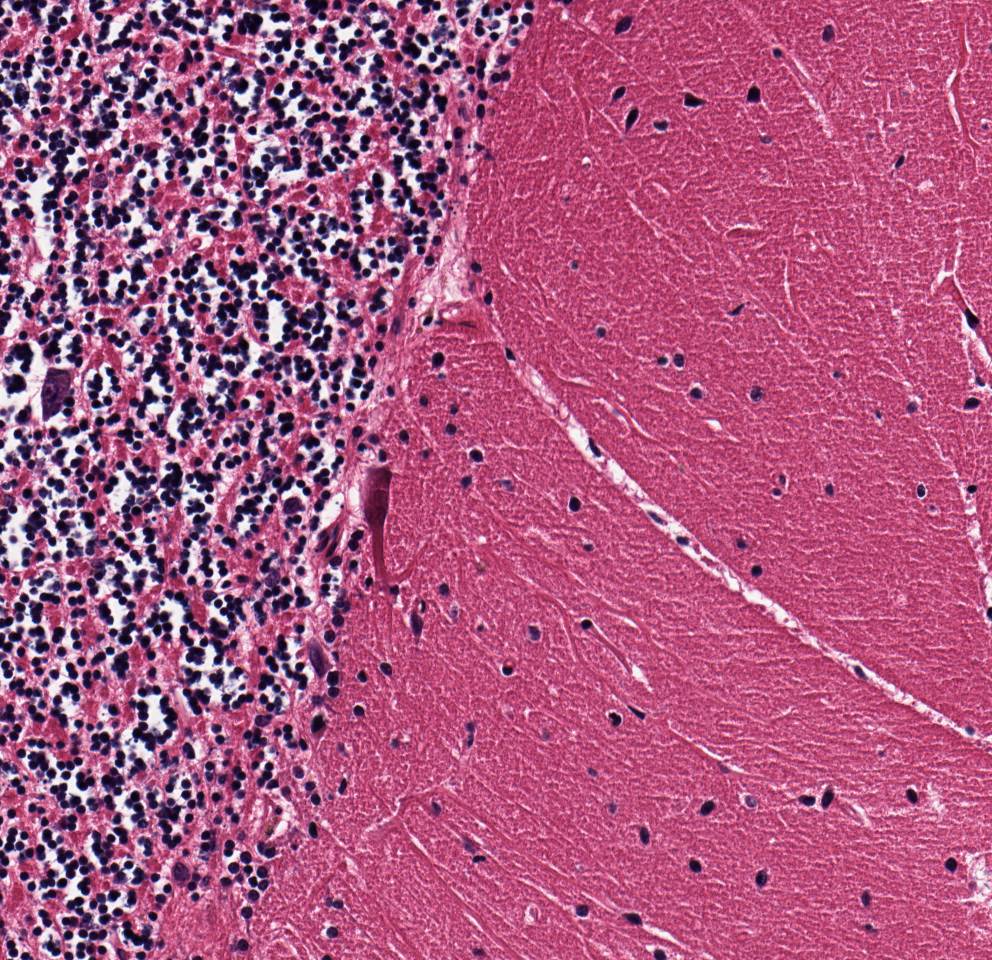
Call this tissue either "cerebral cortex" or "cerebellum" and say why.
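I'd say this is cerebellum.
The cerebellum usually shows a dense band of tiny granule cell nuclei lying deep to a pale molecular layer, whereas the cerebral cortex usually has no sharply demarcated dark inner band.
What settles it for me is the left part: a densely cellular zone packed with small, round, darkly stained nuclei. Against it, pale pink fibrillary tissue fills the larger right part, its small nuclei lying singly and widely spaced.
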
